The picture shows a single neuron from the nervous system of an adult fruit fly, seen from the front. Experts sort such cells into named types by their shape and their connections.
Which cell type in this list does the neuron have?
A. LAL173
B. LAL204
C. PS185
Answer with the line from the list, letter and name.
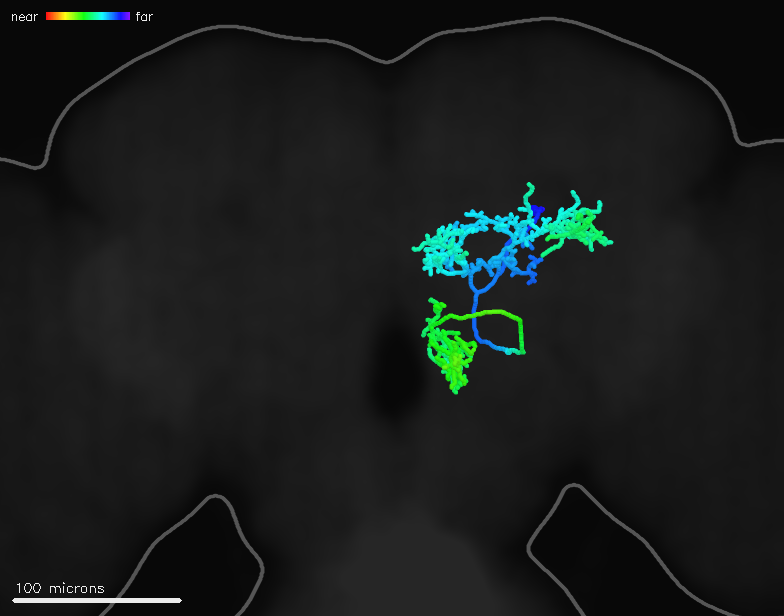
C. PS185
